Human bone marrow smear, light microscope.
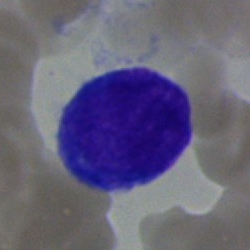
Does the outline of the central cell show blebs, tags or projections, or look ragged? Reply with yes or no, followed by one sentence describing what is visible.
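No. The cell has a round, smooth outline.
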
